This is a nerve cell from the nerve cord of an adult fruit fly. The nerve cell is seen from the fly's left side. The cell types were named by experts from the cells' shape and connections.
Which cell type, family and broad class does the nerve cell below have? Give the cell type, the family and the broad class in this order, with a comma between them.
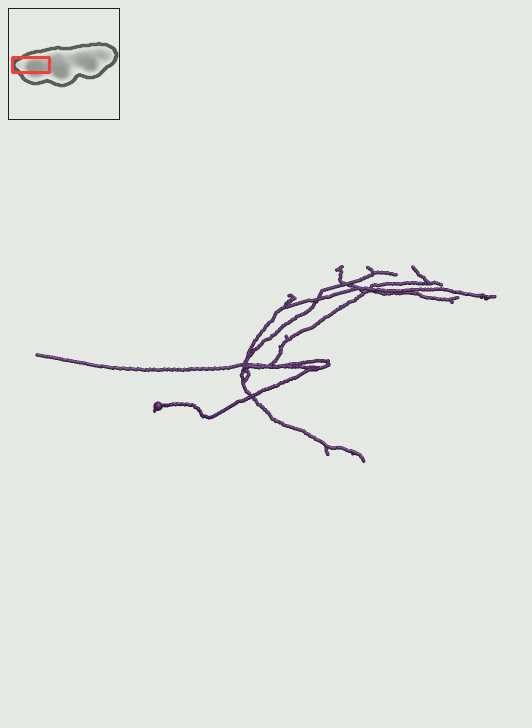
AN08B113, hemilineage 08B, ascending neuron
